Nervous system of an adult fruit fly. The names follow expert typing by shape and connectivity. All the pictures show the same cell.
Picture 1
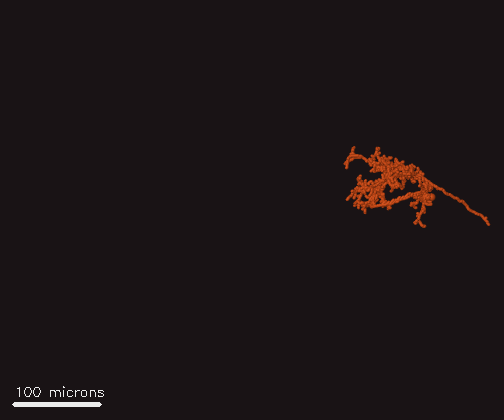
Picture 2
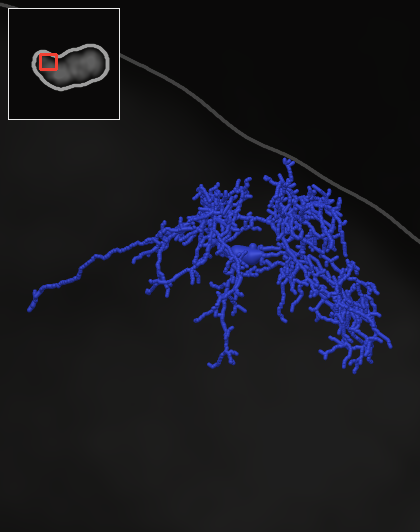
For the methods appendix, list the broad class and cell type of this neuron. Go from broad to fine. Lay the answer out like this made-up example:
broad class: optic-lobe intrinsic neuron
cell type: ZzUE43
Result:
broad class: motor neuron of the nerve cord
cell type: Tr flexor MN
